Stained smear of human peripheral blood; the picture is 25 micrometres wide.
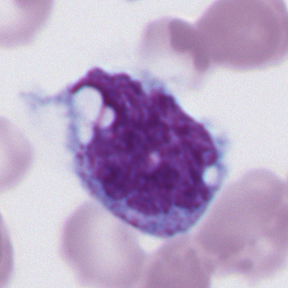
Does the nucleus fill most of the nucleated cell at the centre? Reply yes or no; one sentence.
Yes, most of the cell is filled by the nucleus.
